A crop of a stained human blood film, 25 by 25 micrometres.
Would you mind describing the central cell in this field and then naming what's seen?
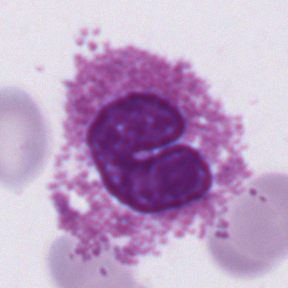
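Nucleus: a curved band bent into a C, its notch open to the right. Its two ends are linked by a broad stretch of nucleus, not a thin thread. Granules: pinkish-red, largely clear of the nucleus. Name: eosinophil.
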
